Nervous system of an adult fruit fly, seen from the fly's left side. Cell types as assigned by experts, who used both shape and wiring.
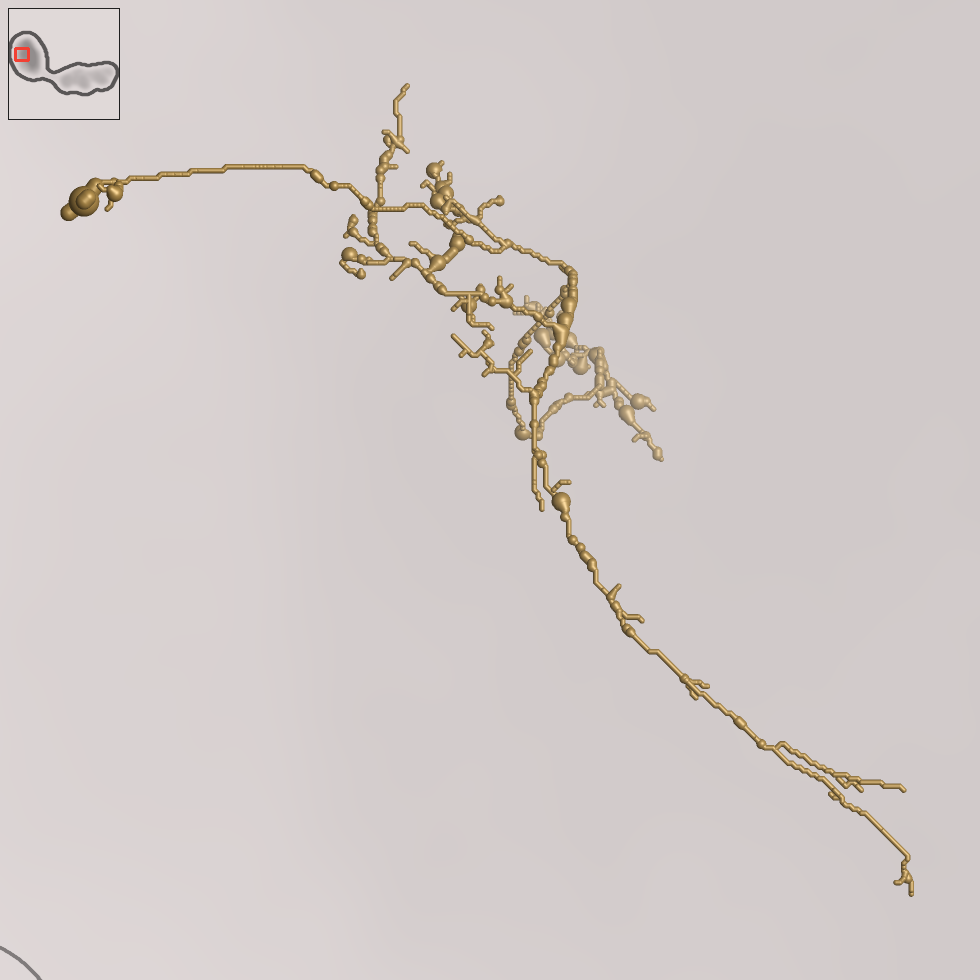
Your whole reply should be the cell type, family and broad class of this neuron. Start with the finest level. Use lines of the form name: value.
cell type: LAL087
family: hemilineage AOTUv3_ventral
broad class: central-brain intrinsic neuron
